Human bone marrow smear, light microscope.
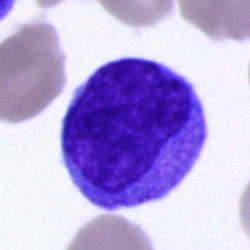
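Blast, the central cell in a stained human bone marrow smear. Notice first its round outline with a smooth margin. Then look at the blue cytoplasm, which forms a crescent along the lower right side of the cell. Finally, study the chromatin of this blast: dark purple, with a fine, mottled texture.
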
